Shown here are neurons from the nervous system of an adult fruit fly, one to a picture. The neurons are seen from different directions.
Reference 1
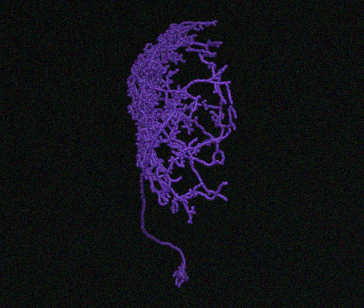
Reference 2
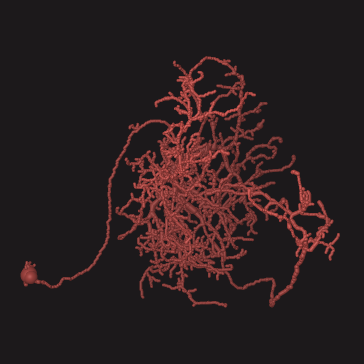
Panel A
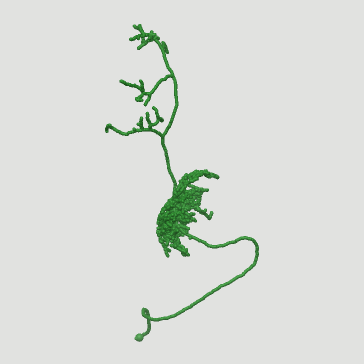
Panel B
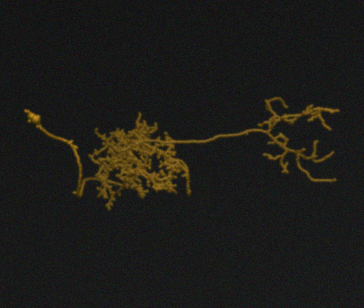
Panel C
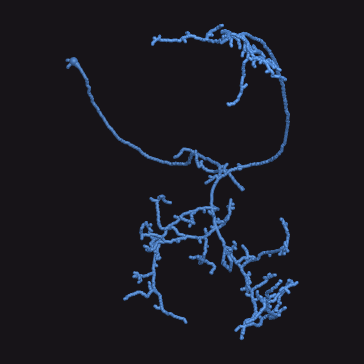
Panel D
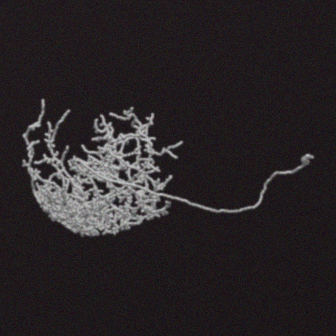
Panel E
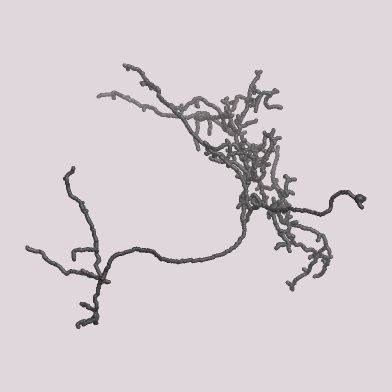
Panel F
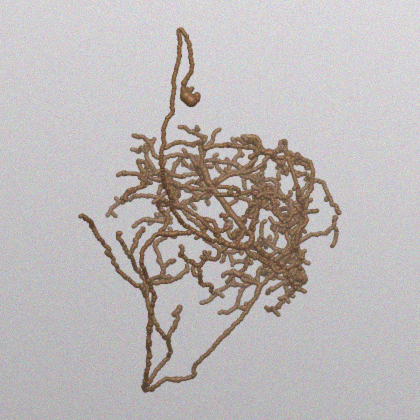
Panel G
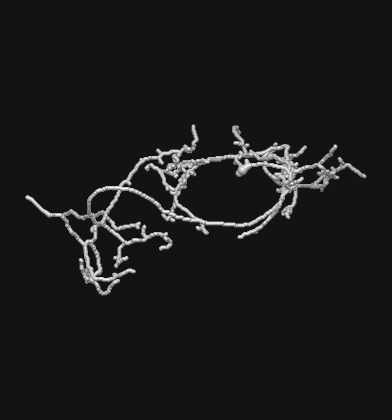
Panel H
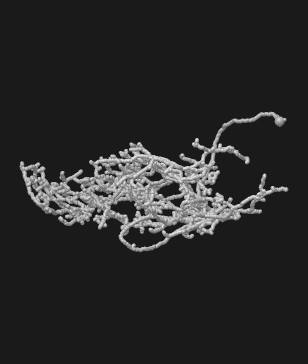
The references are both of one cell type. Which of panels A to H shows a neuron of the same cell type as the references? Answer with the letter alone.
D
